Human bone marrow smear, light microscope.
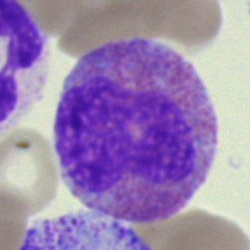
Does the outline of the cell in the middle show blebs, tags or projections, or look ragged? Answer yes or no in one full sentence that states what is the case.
No, the cell's outline is smooth, without projections.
